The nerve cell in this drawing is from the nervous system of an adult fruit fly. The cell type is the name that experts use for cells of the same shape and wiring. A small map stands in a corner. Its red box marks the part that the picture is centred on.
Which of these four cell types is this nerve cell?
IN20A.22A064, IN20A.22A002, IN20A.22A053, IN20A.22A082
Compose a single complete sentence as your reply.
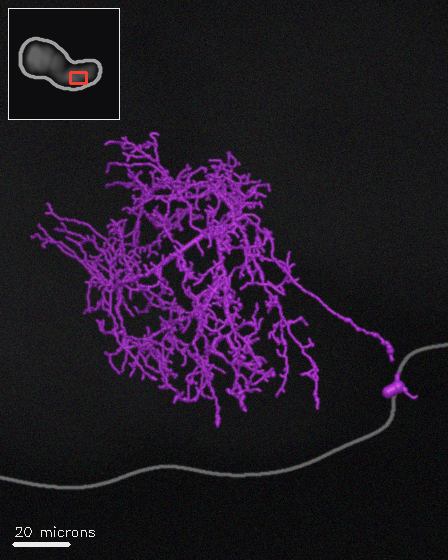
This nerve cell counts as a member of the cell type IN20A.22A002.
